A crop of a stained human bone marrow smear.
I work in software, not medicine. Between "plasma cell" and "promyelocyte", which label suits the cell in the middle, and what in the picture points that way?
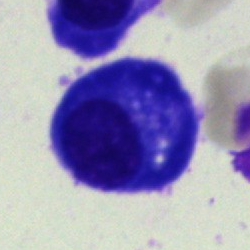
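This is a plasma cell. No coloured granules are seen in the cytoplasm, and that decides it.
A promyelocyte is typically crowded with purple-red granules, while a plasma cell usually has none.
Beyond this, the outline is roughly round and the cytoplasm deeply blue, with several small clear vacuoles on the right side of the cell.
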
